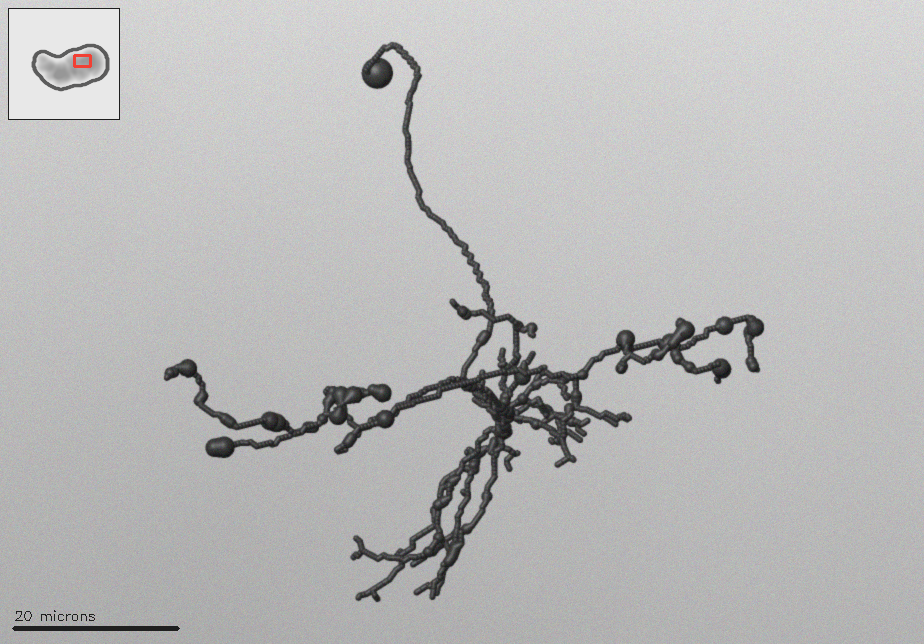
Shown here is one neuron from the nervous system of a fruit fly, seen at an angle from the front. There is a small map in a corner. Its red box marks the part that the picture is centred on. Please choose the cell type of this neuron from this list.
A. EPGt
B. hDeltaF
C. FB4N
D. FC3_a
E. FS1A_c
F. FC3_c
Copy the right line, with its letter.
E. FS1A_c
